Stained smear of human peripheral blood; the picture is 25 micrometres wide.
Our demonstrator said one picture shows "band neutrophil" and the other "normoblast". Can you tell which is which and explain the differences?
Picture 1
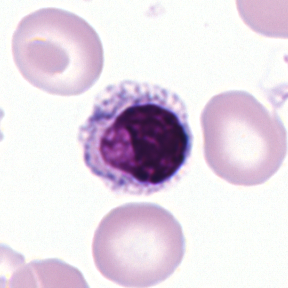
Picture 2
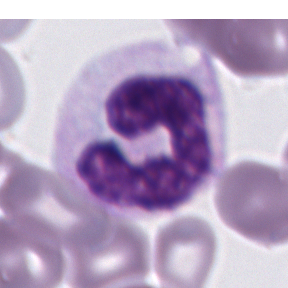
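The normoblast is in picture 1, the band neutrophil in picture 2. The nuclei differ: the normoblast's is round and about 7 micrometres across, while the band neutrophil's is a thick curved band shaped like a C, its open side facing left.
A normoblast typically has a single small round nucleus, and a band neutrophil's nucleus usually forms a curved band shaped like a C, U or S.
Most of the normoblast's nucleus is stained very dark purple, with its left part paler, whereas the band neutrophil's chromatin is dark purple and coarsely clumped, with no nucleoli visible.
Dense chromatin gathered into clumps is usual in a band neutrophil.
The normoblast's edge is bumpy and irregular, the band neutrophil's outline round and smooth. Cytoplasm is pale greyish lilac in picture 1 and pale pinkish-lilac in picture 2, where it holds no coarse orange or dark granules. The nucleus takes up about 60% of the normoblast's area against about 50% in the band neutrophil. The normoblast measures about 9 micrometres across, about 1.25 times as wide as a whole red cell in its picture, and no red cell touches it.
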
